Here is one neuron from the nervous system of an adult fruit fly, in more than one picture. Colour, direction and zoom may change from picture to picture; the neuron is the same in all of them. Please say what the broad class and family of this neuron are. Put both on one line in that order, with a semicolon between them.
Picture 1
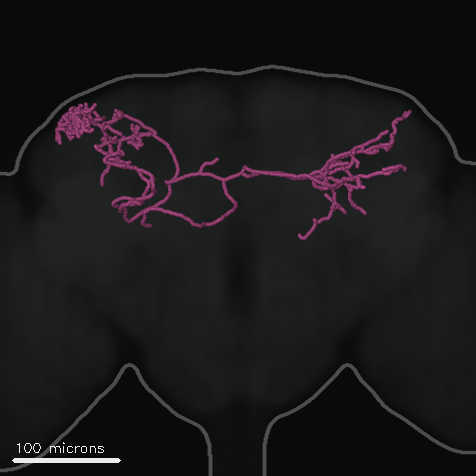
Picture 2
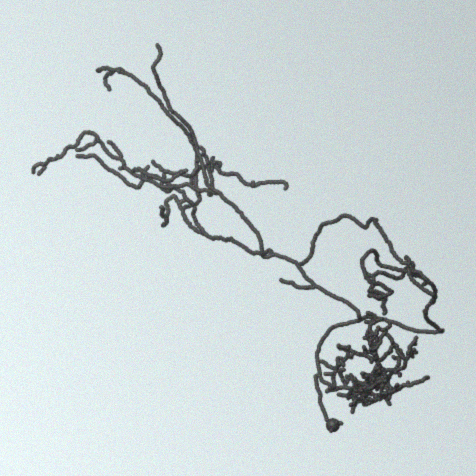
central-brain intrinsic neuron; CRZ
